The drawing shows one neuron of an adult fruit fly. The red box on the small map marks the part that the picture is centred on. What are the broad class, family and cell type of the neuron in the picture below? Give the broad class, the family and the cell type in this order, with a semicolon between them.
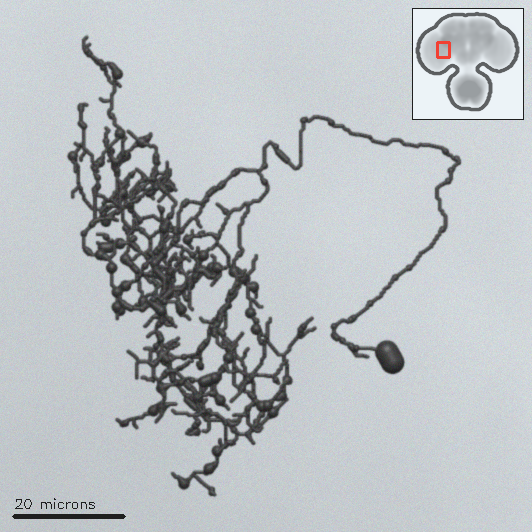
optic-lobe intrinsic neuron; Li; Li34b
